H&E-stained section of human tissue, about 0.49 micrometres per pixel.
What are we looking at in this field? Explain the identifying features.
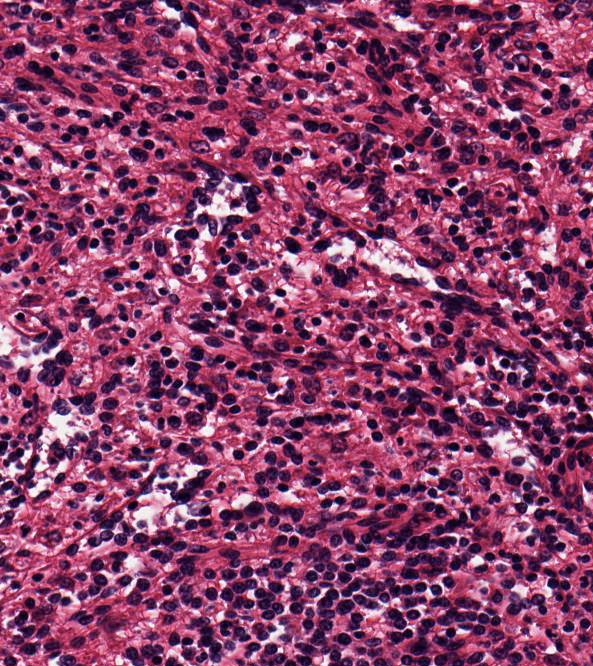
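Mostly red pulp of the spleen, I'd say. What settles it is the pink, fibrillary stroma lying between the cells right across the field.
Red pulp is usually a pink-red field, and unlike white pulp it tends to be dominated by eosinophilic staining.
Otherwise it's densely cellular with no organised units, mostly small cells with round dark nuclei, and slit-like clear spaces scattered mainly through the middle and left.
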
